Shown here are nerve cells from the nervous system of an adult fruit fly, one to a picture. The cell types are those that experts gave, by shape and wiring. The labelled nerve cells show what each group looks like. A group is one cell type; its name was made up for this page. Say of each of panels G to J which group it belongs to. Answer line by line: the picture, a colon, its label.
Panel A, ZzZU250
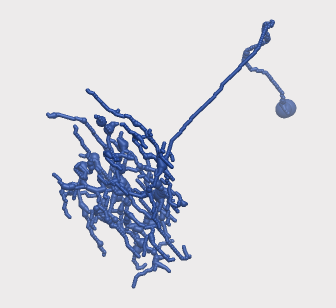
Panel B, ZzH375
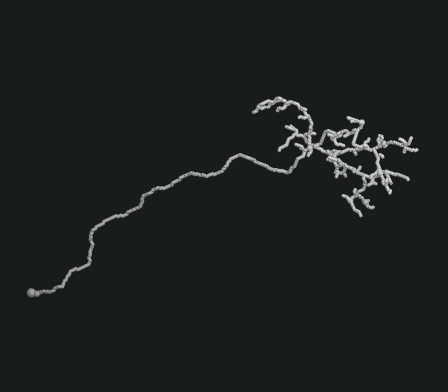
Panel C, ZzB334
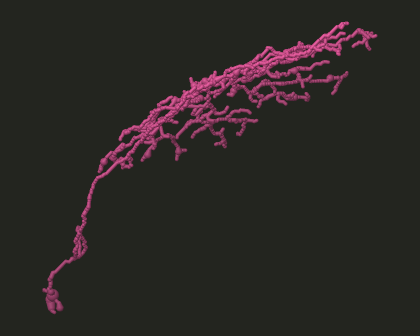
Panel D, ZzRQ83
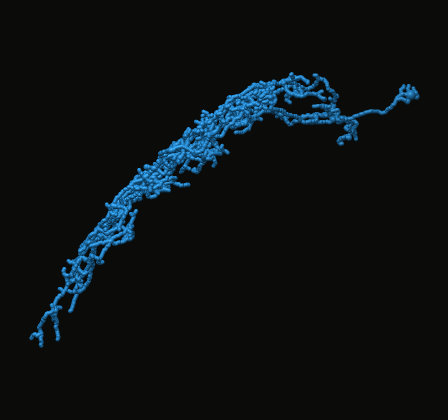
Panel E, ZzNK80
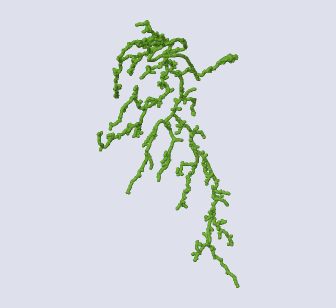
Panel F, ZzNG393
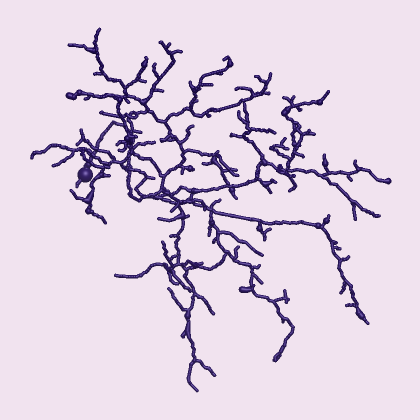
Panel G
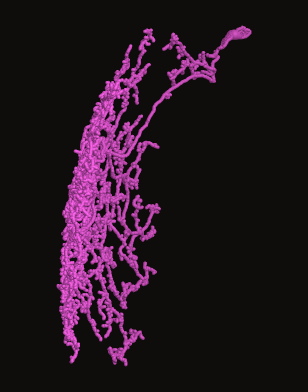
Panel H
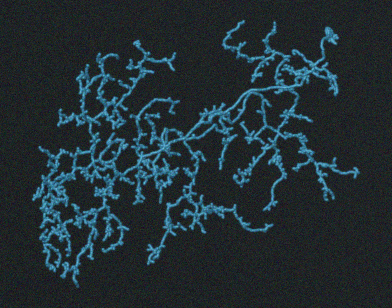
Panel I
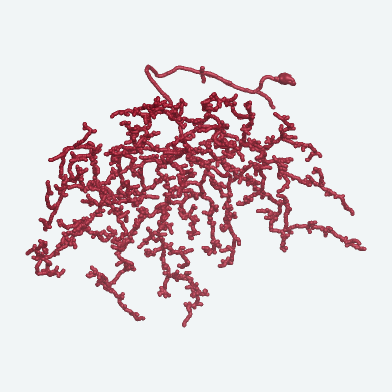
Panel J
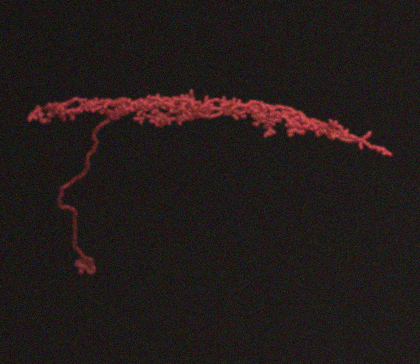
G: ZzRQ83
H: ZzRQ83
I: ZzRQ83
J: ZzB334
